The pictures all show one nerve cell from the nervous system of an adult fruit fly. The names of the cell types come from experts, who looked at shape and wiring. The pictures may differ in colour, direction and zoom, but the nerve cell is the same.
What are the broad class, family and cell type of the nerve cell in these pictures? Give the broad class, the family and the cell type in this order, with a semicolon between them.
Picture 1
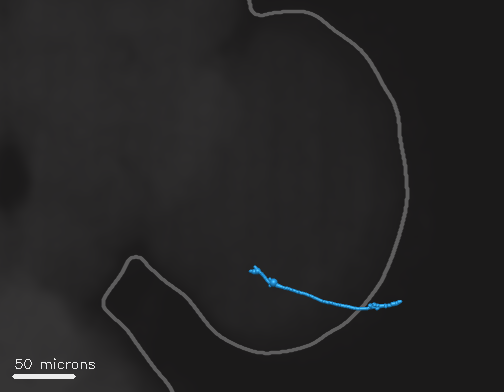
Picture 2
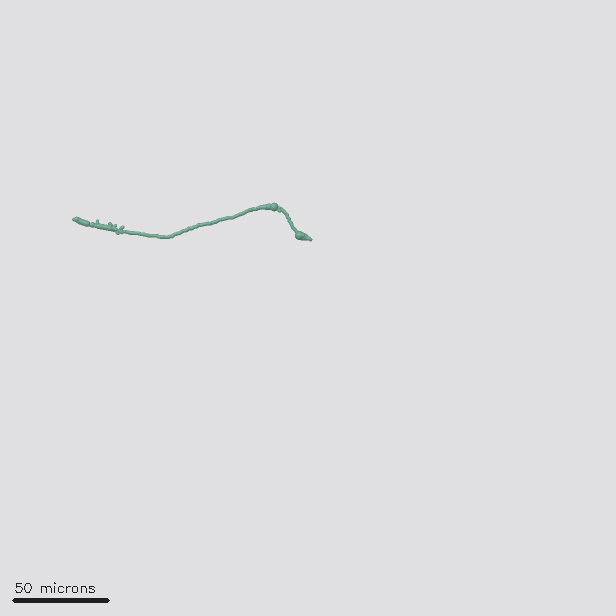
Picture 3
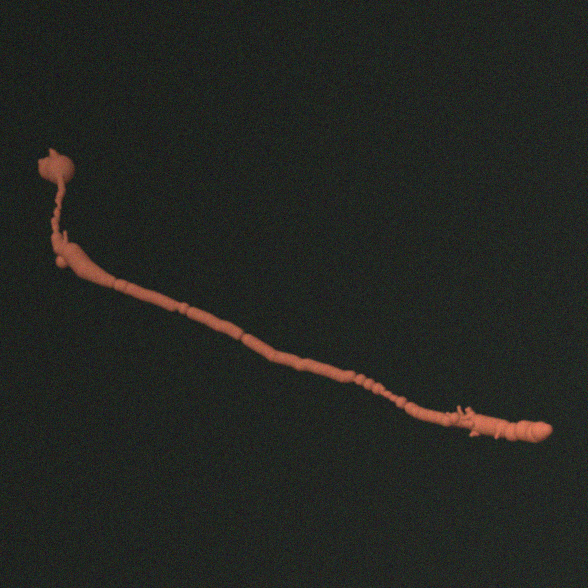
optic-lobe intrinsic neuron; L; L1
